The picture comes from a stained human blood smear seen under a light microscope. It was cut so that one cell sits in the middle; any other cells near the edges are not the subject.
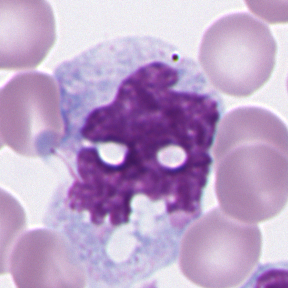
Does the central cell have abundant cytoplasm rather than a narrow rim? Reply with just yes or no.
Yes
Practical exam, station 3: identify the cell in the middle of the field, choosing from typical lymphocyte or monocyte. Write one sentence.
Centrally within this crop lies a monocyte.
